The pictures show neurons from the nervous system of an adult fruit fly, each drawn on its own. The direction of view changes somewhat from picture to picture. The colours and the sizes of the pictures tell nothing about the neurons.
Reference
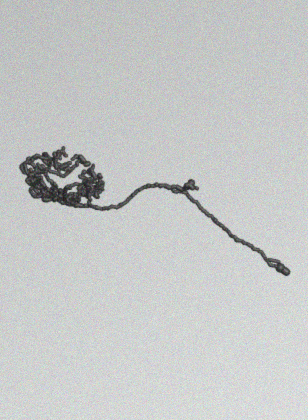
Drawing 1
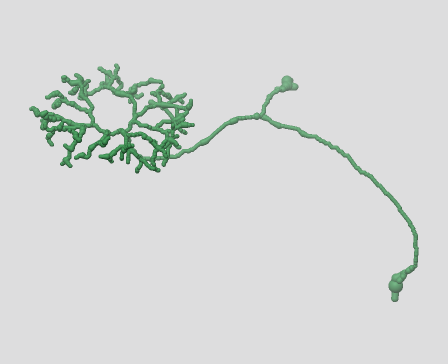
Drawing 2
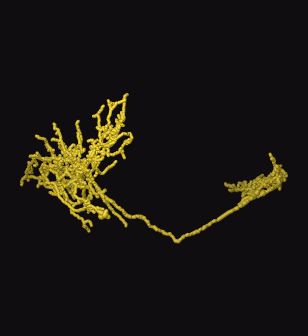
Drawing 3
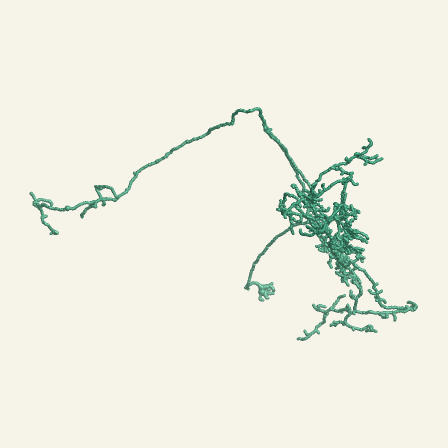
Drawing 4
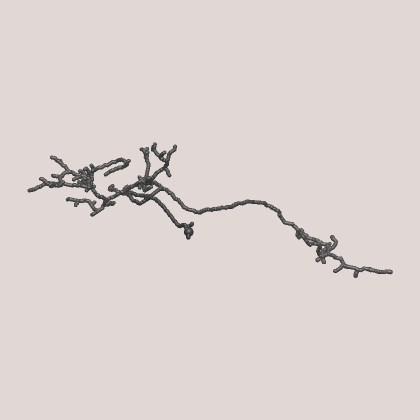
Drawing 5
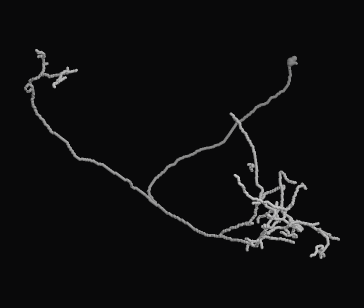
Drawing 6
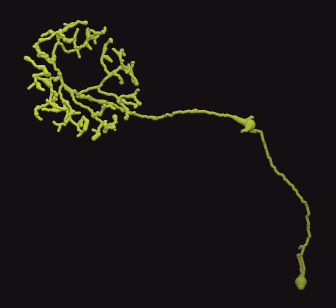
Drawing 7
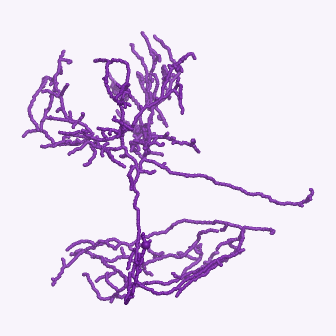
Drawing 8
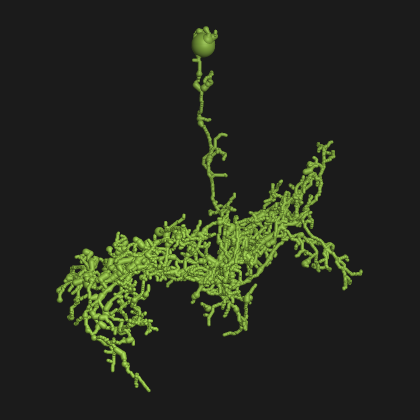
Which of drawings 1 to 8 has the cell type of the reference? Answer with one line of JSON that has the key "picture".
{"picture": 6}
